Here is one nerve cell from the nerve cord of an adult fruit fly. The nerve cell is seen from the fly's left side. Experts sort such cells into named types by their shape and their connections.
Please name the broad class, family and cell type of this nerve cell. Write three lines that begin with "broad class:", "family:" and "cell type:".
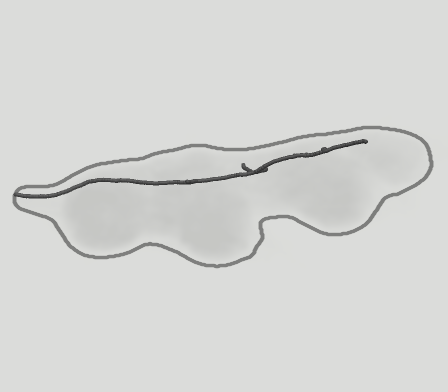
broad class: sensory neuron ascending to the brain
family: class mechanosensory proprioceptive
cell type: SApp08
